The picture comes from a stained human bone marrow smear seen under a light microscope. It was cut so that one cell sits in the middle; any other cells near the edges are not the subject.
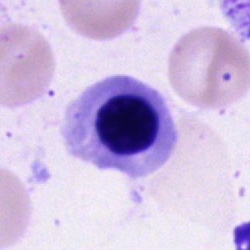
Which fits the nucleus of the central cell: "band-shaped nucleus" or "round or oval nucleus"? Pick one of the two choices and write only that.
Round or oval nucleus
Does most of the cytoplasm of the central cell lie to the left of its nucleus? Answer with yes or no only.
Yes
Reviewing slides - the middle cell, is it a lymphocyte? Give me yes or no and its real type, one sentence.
No, it is a normoblast, not a lymphocyte, that lies at the centre of the crop.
